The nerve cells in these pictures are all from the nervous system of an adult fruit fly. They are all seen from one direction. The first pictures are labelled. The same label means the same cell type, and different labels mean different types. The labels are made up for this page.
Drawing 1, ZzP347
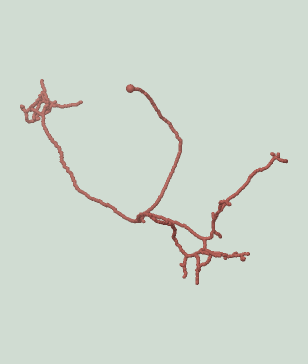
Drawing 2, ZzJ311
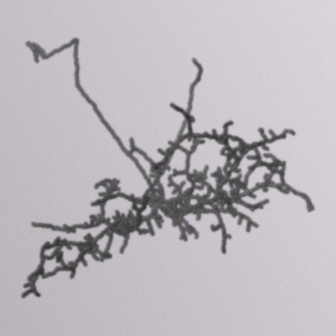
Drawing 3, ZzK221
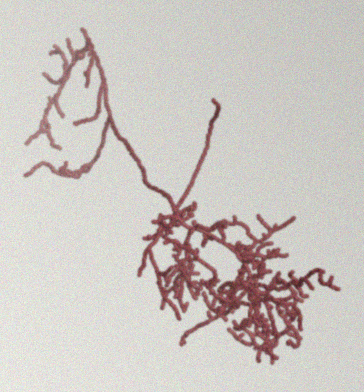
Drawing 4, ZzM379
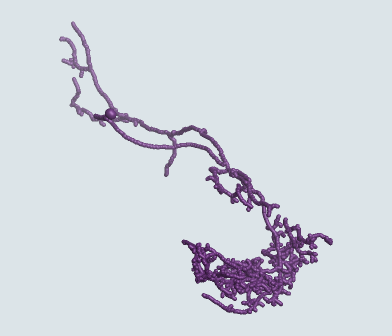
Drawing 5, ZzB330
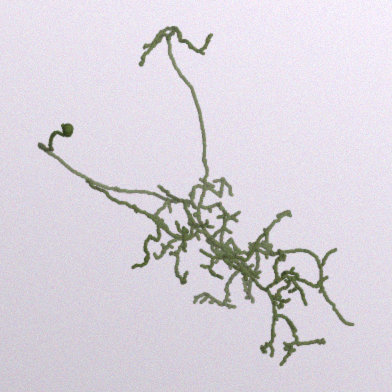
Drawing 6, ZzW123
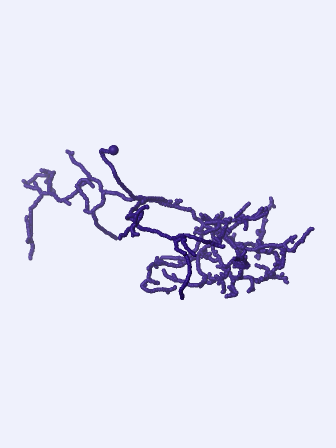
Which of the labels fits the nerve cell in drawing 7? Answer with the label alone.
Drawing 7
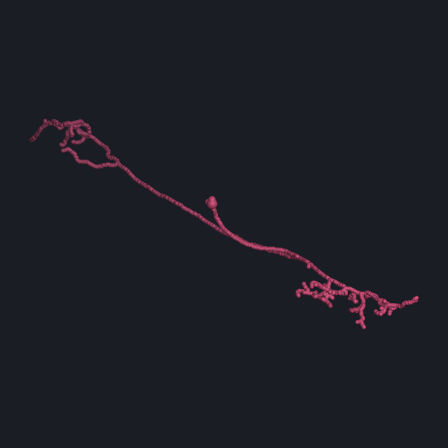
ZzP347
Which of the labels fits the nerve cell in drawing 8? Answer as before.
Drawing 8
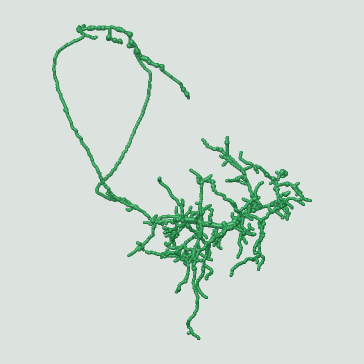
ZzB330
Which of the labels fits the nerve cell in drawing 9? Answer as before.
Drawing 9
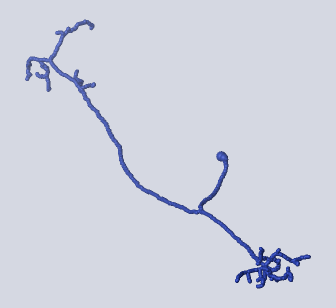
ZzP347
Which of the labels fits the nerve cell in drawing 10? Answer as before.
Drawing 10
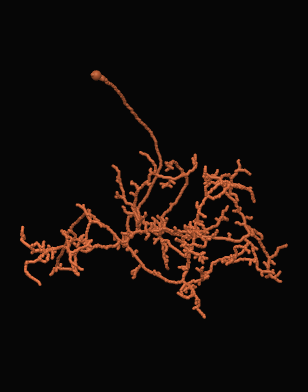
ZzJ311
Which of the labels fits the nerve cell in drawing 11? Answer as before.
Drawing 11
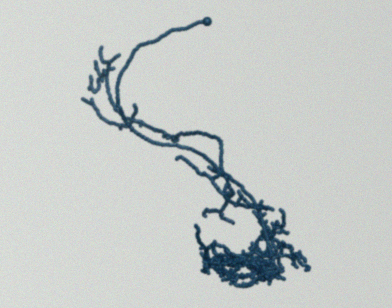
ZzM379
